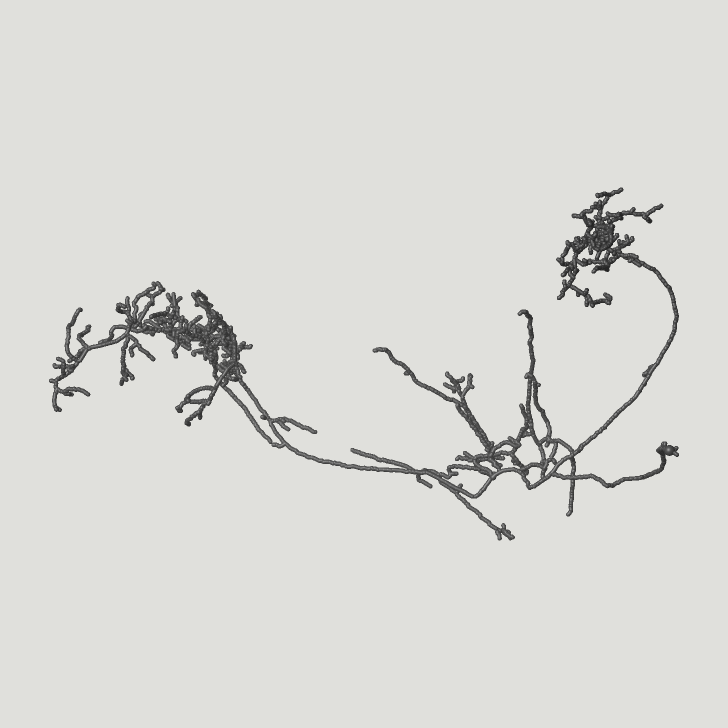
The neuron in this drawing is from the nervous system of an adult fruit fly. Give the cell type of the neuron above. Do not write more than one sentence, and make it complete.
This neuron belongs to the cell type AVLP608.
